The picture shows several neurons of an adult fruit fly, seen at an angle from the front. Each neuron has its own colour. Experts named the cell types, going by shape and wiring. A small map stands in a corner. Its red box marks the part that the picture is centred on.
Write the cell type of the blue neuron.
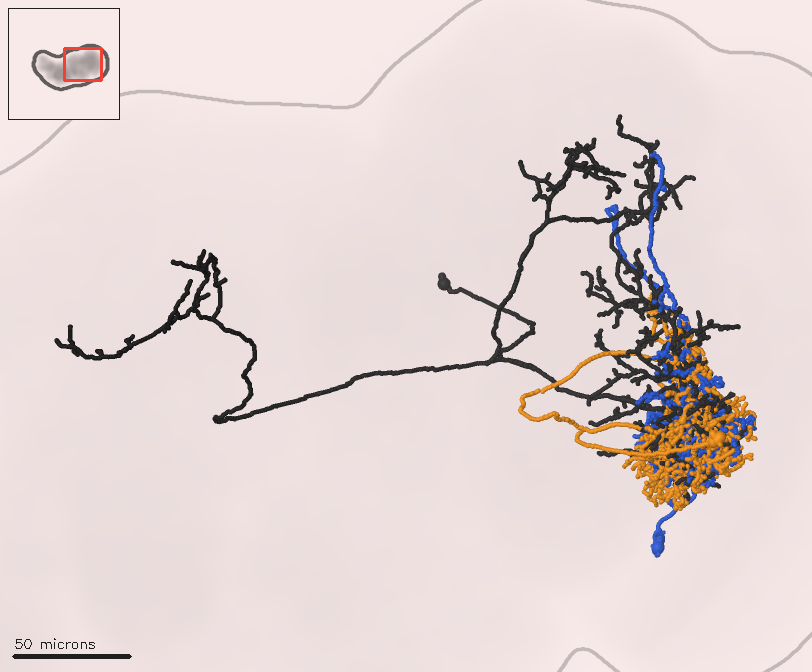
AVLP344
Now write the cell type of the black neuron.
AVLP504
